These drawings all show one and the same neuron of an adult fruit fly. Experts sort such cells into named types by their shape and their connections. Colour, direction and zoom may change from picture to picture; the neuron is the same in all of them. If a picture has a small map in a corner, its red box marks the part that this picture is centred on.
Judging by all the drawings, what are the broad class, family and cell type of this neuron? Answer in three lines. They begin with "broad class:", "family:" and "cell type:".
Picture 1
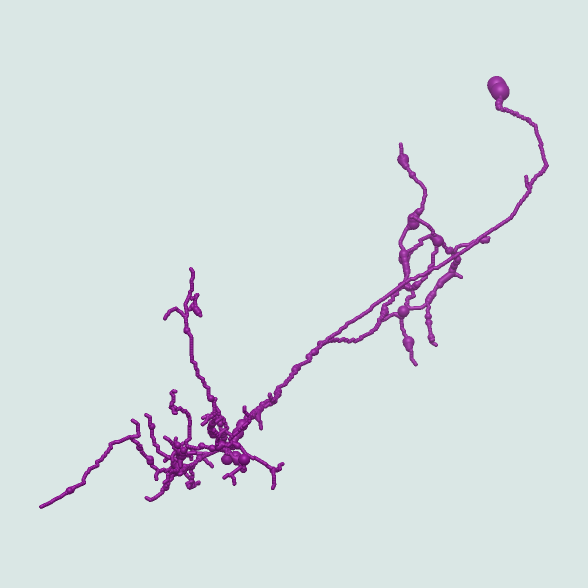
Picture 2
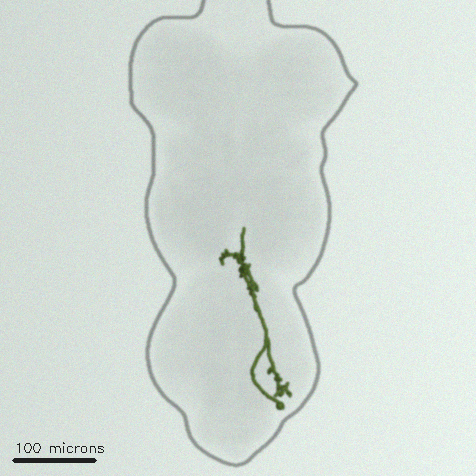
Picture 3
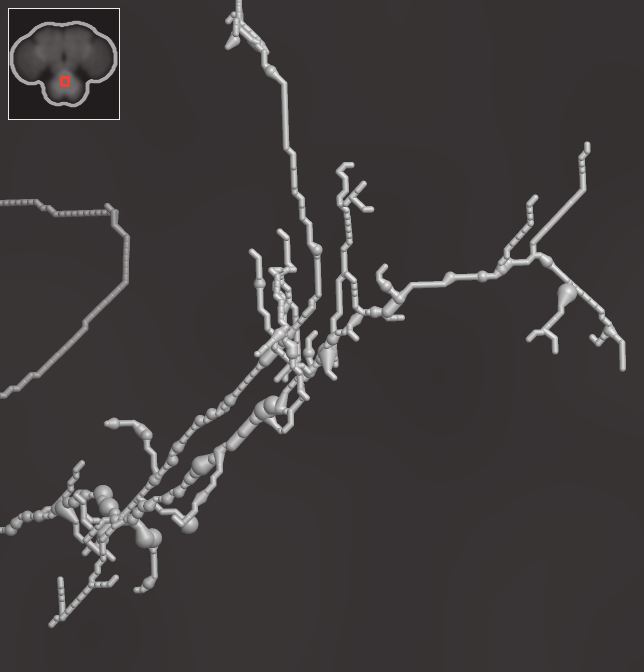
broad class: nerve-cord intrinsic neuron
family: hemilineage 21A
cell type: IN21A043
